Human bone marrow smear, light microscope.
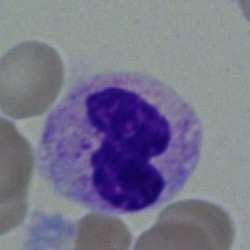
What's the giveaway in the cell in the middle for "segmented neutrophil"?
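For the segmented neutrophil, the chromatin is the easy part: here it's dark purple and densely clumped.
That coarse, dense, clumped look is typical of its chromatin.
The nucleus is pinched in at its middle, giving an upper lobe and a lower lobe.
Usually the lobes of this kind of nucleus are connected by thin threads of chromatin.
Otherwise, the nucleus sits right of centre, so the band of cytoplasm is wider on the left, and fine purple granules are scattered through that cytoplasm.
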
